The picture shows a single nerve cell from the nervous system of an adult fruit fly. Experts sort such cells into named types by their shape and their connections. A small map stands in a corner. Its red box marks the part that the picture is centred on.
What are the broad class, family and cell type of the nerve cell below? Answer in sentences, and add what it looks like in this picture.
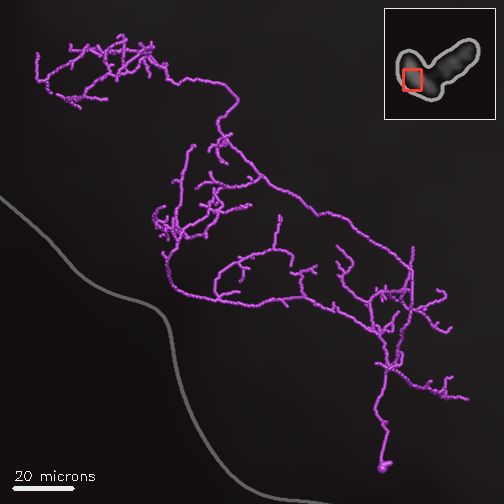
Its broad class is central-brain intrinsic neuron. Its family is hemilineage CREl1. Its cell type is CRE060. It lies in the brain. The cell body is at the lower right of the picture. From top to bottom in the picture it spans about 150 microns.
